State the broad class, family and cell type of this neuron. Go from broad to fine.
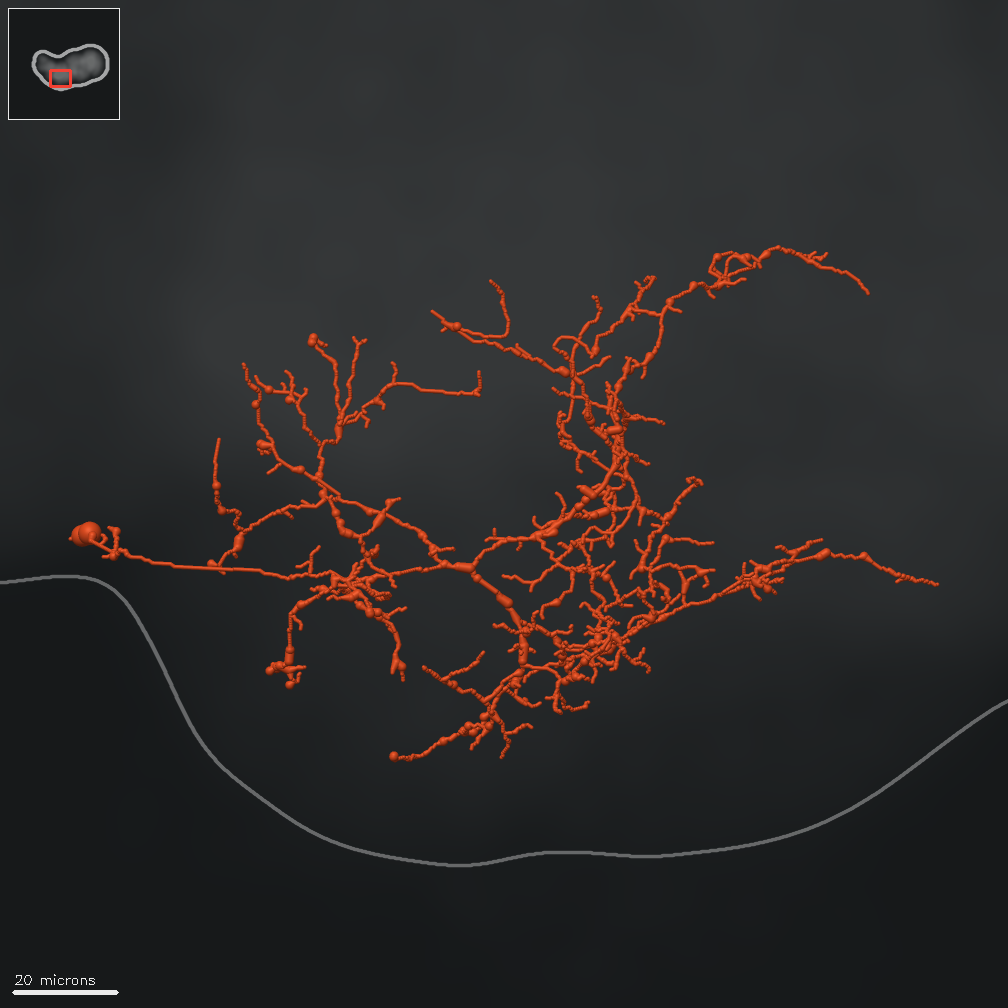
nerve-cord intrinsic neuron; hemilineage 20A.22A; IN20A.22A012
